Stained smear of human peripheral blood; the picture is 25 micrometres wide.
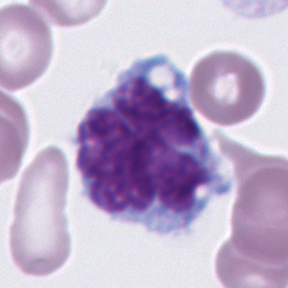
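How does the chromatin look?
Dark purple and coarsely clumped.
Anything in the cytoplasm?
No distinct granules, just a few clear vacuoles up at the upper right of the cell.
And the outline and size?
Irregular, with a ragged edge at the lower right, and the nucleus is about 12 micrometres across.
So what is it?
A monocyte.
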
